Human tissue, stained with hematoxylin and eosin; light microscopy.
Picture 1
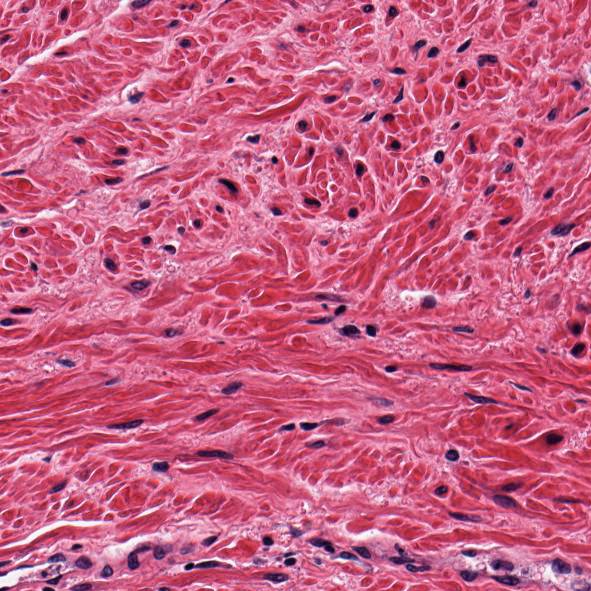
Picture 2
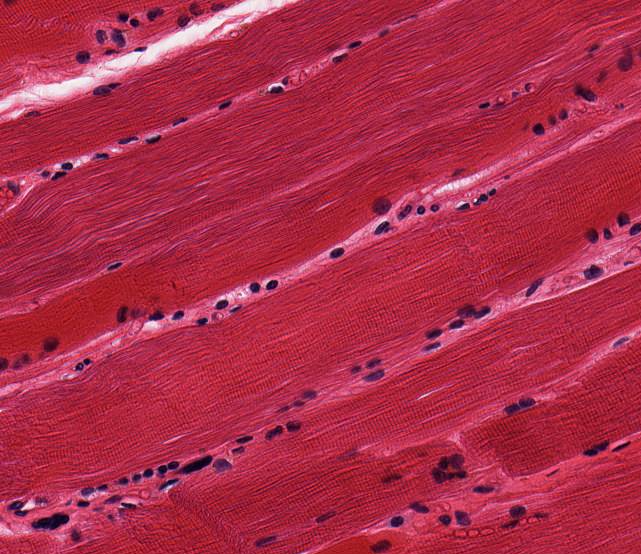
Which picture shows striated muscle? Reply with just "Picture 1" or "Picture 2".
Picture 2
